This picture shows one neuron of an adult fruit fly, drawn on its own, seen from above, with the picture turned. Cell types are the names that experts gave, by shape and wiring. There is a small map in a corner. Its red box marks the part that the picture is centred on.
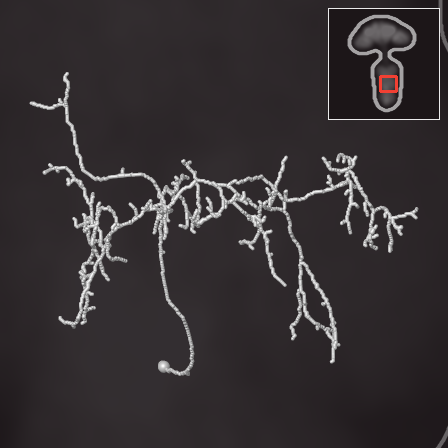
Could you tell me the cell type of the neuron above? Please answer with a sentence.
The cell type is IN12B047.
